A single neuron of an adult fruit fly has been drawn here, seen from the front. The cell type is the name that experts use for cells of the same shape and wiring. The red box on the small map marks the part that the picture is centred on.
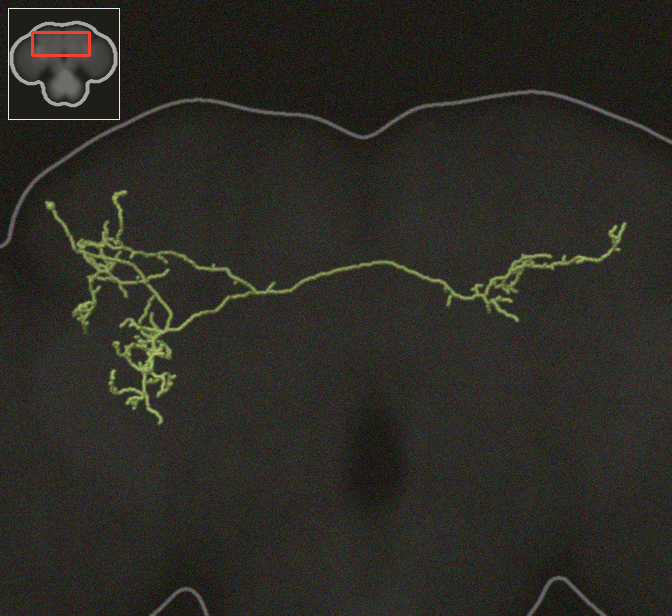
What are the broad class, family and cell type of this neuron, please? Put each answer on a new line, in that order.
central-brain intrinsic neuron
hemilineage LHl2_ventral
AVLP069_b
